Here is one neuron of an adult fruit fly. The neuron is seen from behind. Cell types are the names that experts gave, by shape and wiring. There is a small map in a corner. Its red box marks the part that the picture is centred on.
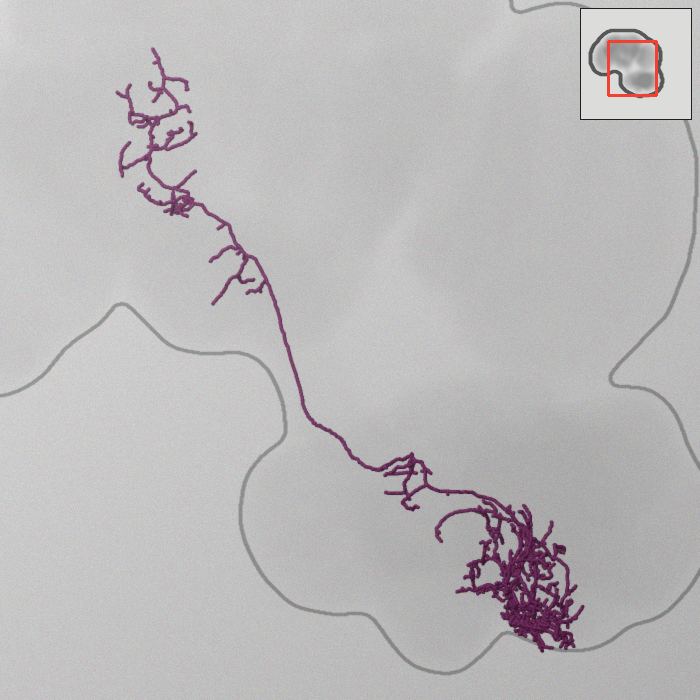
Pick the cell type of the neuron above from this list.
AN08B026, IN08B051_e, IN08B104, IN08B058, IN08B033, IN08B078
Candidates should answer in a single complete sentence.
Among cell types, the one for this neuron is AN08B026.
